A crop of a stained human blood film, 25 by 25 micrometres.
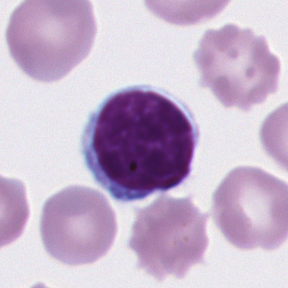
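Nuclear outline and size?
Round. Nucleus about 9 micrometres across, in a cell about 10 micrometres across; fills about 80% of the cell's area.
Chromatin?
Dense, coarsely clumped.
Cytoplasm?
Pale blue, thin rim only; widest at lower left of the cell.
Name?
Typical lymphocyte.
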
